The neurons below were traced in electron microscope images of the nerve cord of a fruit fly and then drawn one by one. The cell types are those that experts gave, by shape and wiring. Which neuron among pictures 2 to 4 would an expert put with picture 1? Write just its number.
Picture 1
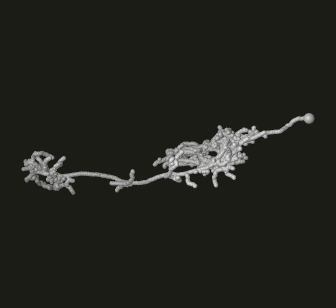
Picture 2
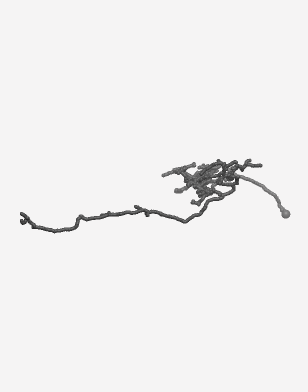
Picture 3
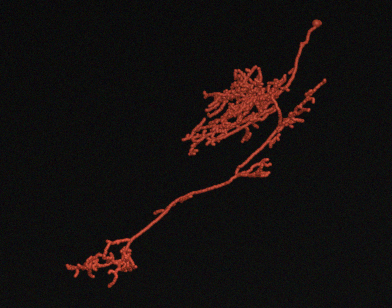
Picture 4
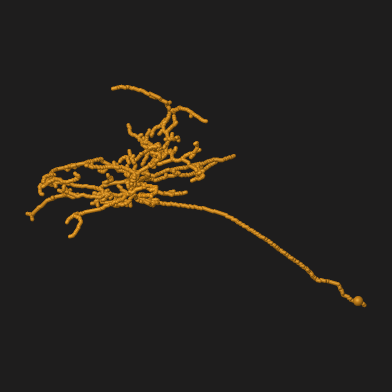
3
